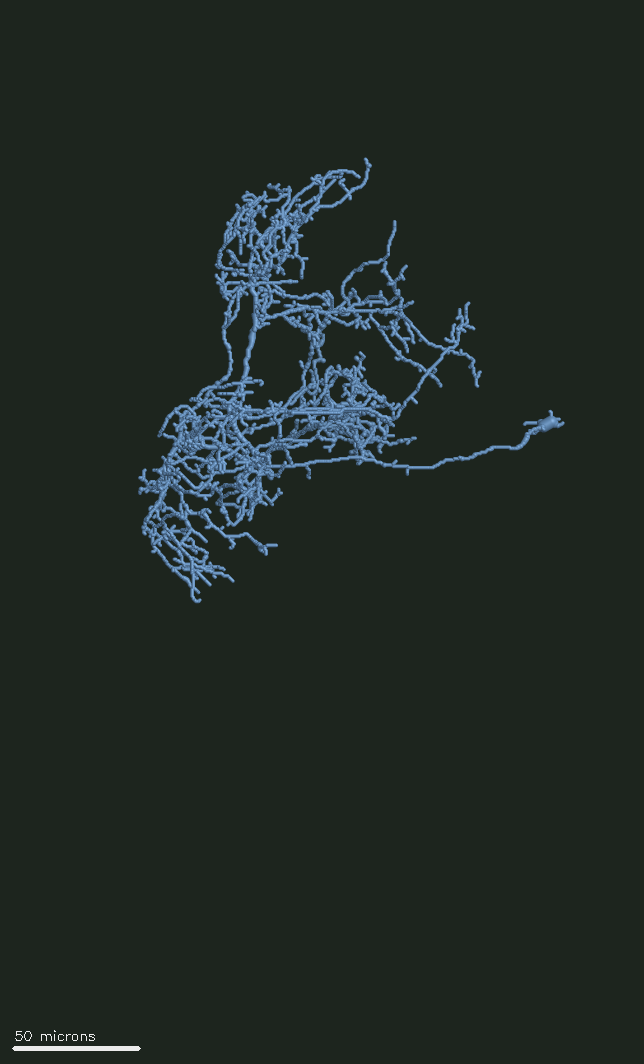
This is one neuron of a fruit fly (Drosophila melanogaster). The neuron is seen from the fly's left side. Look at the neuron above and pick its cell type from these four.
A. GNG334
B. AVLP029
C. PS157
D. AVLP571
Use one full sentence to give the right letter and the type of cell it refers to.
It is as AVLP571, option D, that the neuron is typed.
